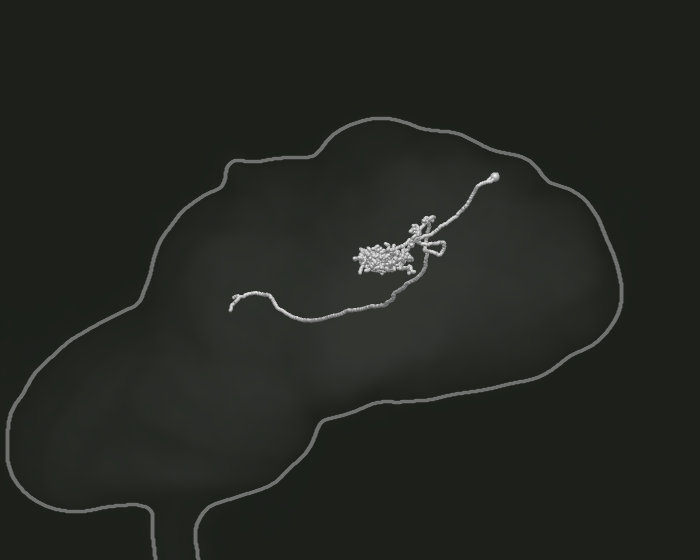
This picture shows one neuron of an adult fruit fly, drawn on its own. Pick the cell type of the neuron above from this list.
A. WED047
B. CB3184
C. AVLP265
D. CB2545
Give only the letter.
A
